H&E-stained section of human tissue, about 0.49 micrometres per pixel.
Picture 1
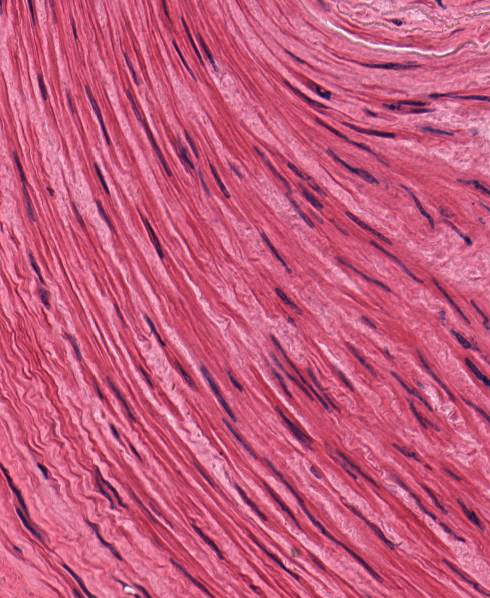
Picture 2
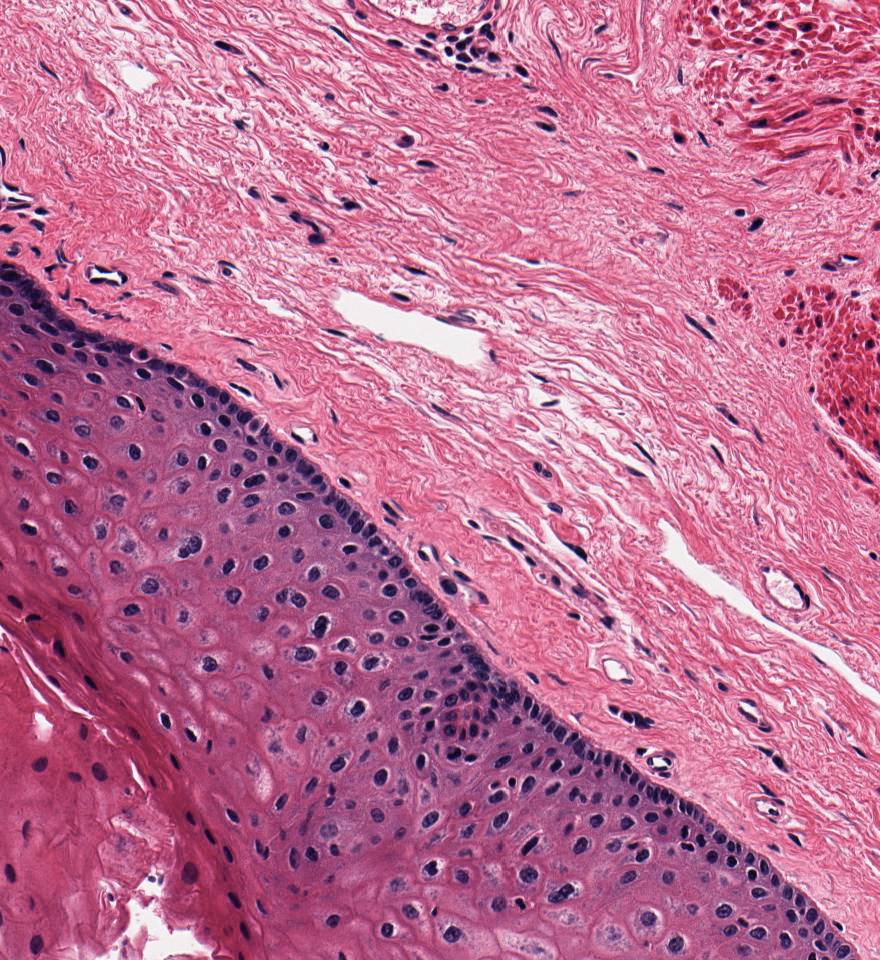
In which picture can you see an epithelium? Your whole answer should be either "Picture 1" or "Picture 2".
Picture 2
